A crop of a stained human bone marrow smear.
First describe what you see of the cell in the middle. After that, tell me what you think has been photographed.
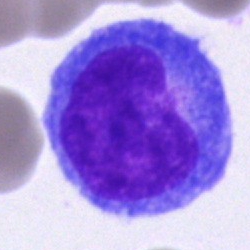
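Most of this cell is taken up by the nucleus, which sits toward the left and has a notch cut into its upper right side. Inside that notch lies a paler, pinkish area of cytoplasm. The rim of cytoplasm is widest on the right side of the cell. This cell is a blast.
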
